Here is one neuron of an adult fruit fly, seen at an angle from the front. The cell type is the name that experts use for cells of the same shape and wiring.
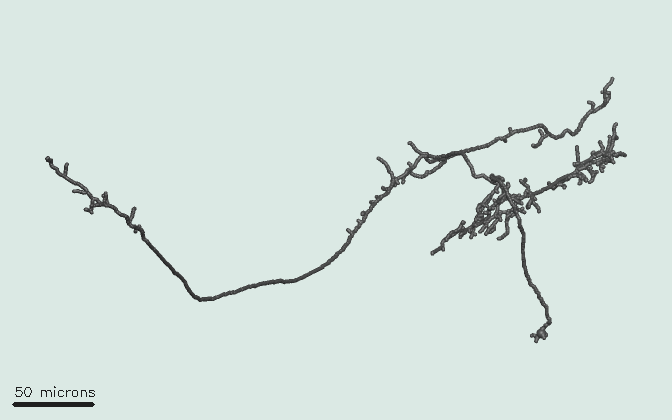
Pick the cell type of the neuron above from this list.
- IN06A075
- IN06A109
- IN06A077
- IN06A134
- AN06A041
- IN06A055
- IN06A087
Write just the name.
AN06A041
